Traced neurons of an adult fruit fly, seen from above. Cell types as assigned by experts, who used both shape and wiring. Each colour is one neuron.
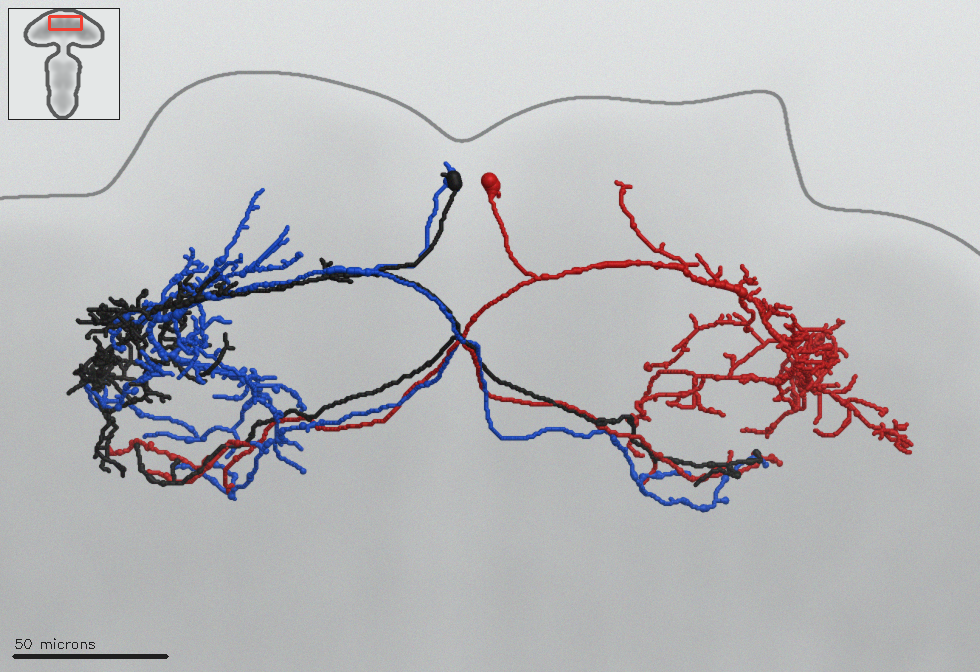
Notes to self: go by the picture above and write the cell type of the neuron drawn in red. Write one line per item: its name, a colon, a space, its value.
cell type: SIP145m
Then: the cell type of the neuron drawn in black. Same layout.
cell type: SIP146m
